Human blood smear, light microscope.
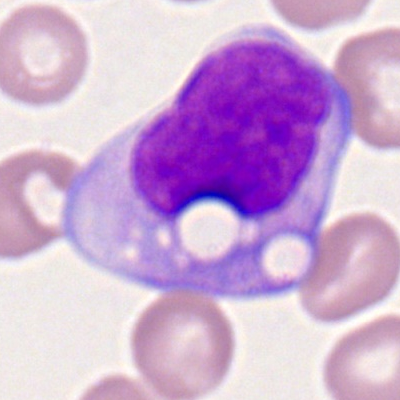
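monocyte: the large nucleus sits in the upper part of the cell. Its lower edge is indented, I see, where a large vacuole presses against it. The chromatin looks mottled, with lighter and darker purple patches. Below the nucleus: several clear round vacuoles, varying in size.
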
